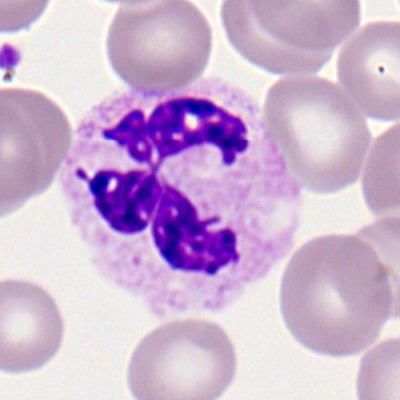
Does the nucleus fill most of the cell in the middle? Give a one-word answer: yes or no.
No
